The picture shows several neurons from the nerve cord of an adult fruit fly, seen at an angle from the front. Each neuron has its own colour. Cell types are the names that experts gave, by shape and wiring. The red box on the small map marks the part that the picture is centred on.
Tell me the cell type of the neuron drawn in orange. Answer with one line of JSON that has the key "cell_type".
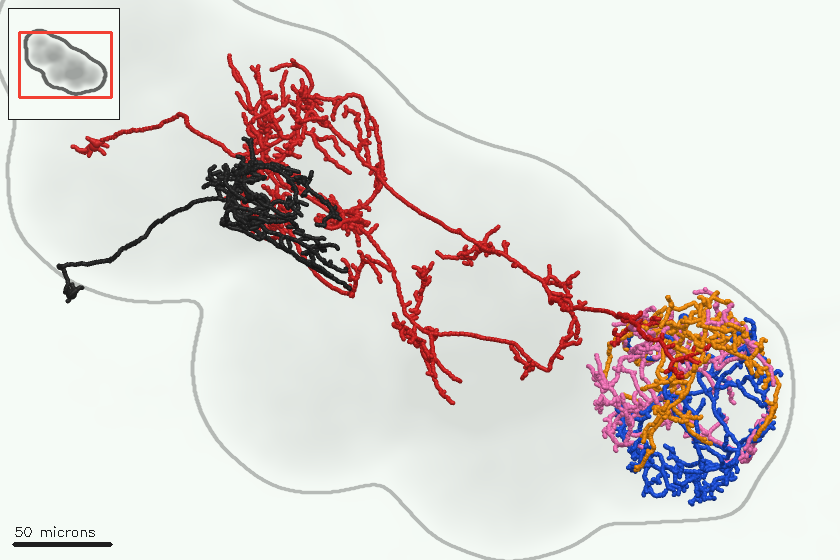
{"cell_type": "IN03A065"}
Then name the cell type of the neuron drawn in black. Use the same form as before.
{"cell_type": "IN16B066"}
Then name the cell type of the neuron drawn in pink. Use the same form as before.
{"cell_type": "IN03A085"}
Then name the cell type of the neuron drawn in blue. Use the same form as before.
{"cell_type": "IN03A046"}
